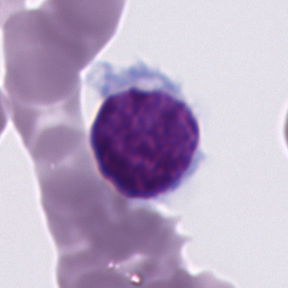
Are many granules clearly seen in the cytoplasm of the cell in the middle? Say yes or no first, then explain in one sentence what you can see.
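No. No granules are visible in the cytoplasm.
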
